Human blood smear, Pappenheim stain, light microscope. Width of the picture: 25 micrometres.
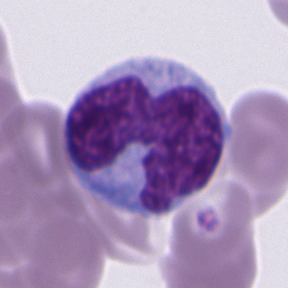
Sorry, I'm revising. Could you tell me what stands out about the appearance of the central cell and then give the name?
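The cell comes to about 14 micrometres across, and the nucleus takes up about 70% of its area. Its deepest notch opens toward the bottom of the cell, where the widest band of cytoplasm lies. The chromatin looks fine and lacy, not clumped into coarse dark blocks, and the cytoplasm is pale greyish-blue. This one, then, is a monocyte.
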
